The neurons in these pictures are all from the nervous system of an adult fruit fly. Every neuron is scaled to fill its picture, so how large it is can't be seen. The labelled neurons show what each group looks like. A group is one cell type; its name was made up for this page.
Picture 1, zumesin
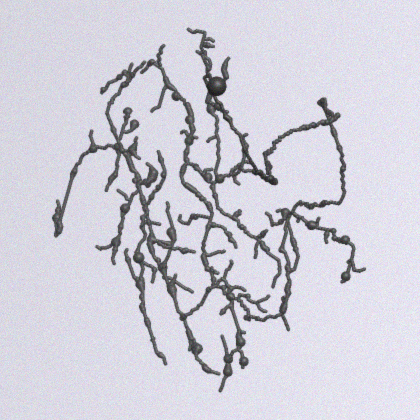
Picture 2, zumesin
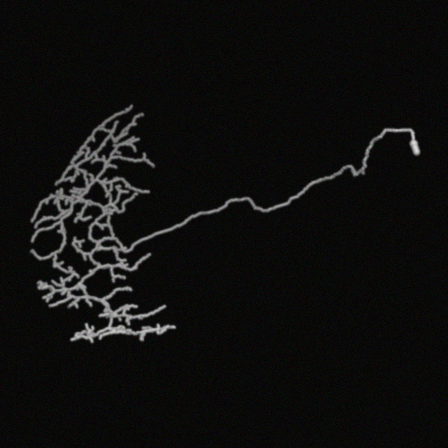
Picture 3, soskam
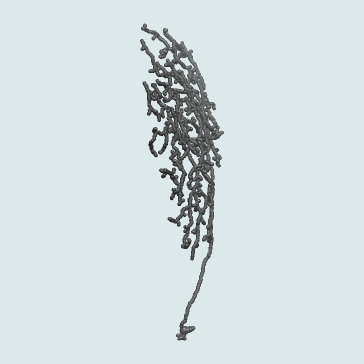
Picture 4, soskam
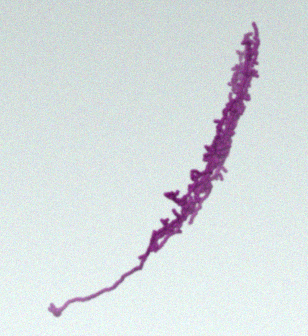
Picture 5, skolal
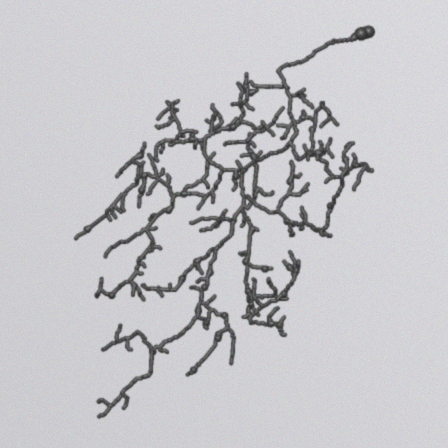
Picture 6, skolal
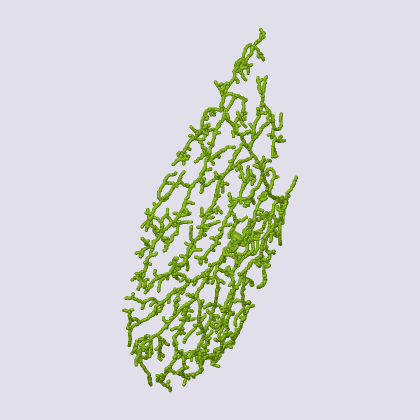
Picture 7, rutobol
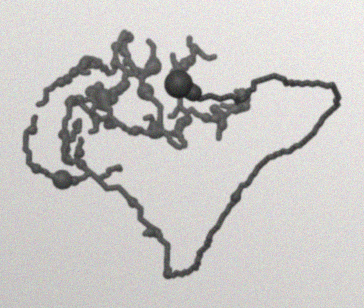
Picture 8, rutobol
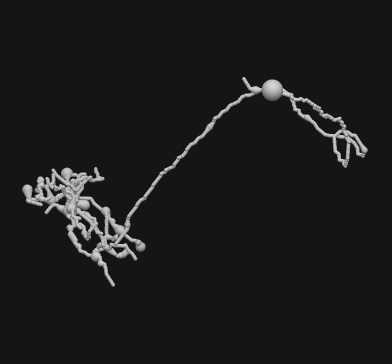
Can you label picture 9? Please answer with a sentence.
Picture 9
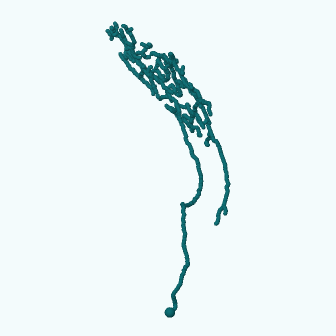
It belongs to zumesin.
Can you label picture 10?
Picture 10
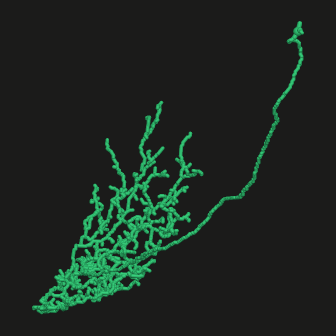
It belongs to soskam.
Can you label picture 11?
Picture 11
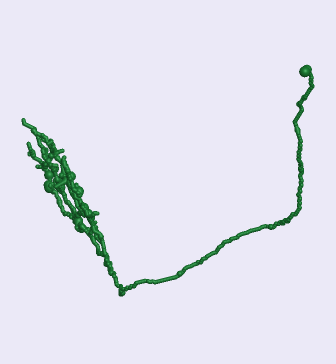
It belongs to rutobol.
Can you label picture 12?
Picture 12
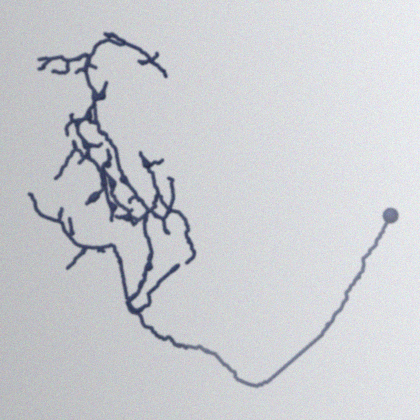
It belongs to rutobol.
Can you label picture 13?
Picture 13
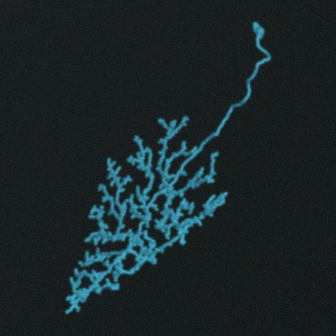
It belongs to skolal.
